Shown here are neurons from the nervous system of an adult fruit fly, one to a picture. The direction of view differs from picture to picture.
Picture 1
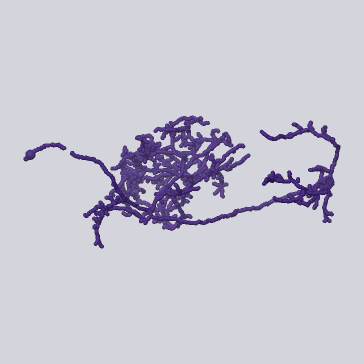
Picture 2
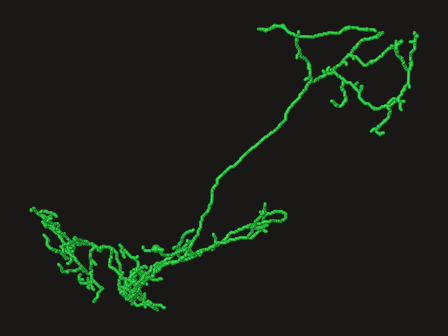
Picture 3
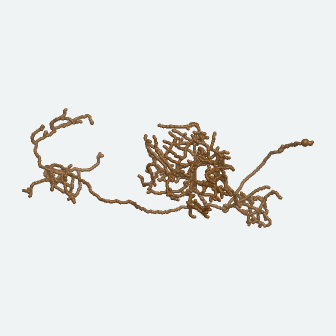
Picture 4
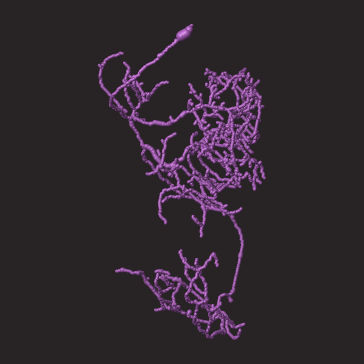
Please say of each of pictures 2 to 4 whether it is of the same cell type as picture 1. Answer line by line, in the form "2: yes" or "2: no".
2: no
3: yes
4: yes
